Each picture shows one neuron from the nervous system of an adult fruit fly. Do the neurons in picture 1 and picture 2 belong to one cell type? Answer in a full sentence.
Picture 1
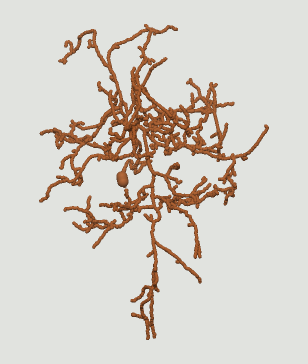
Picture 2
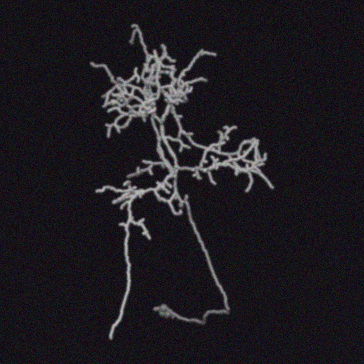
They are of different cell types.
